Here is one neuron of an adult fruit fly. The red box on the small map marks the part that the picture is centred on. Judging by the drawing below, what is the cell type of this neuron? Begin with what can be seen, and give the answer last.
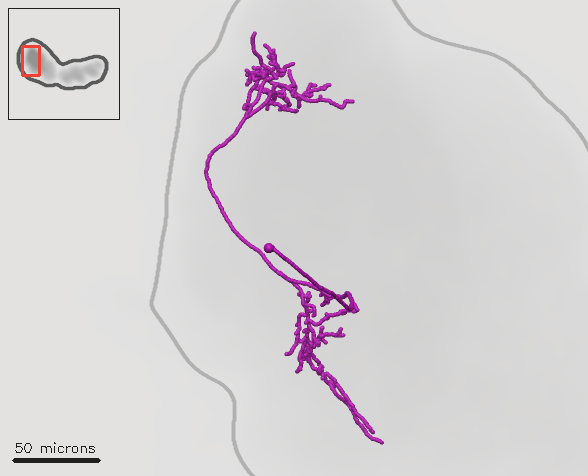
Its cell body lies in the middle of the picture. From top to bottom in the picture it spans about 250 microns. Its broad class is central-brain intrinsic neuron. The cell type is mAL_m3c.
